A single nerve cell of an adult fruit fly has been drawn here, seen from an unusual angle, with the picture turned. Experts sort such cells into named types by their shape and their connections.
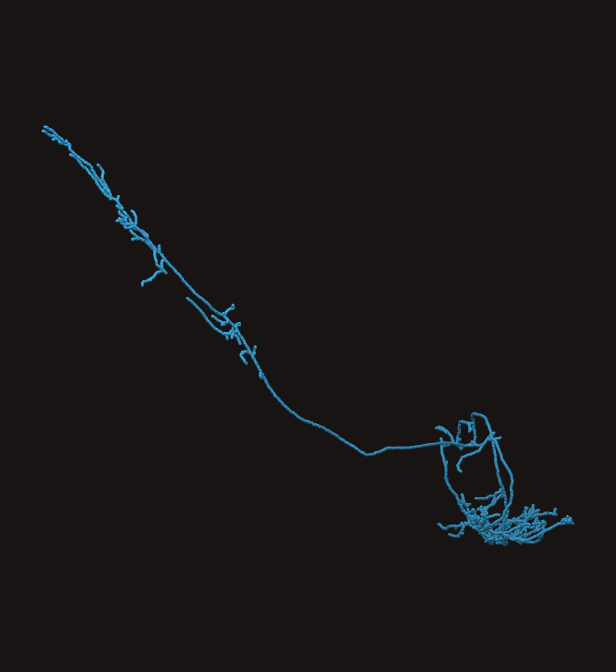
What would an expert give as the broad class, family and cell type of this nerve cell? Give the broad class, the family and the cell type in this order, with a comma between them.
descending neuron, DNge, DNge137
